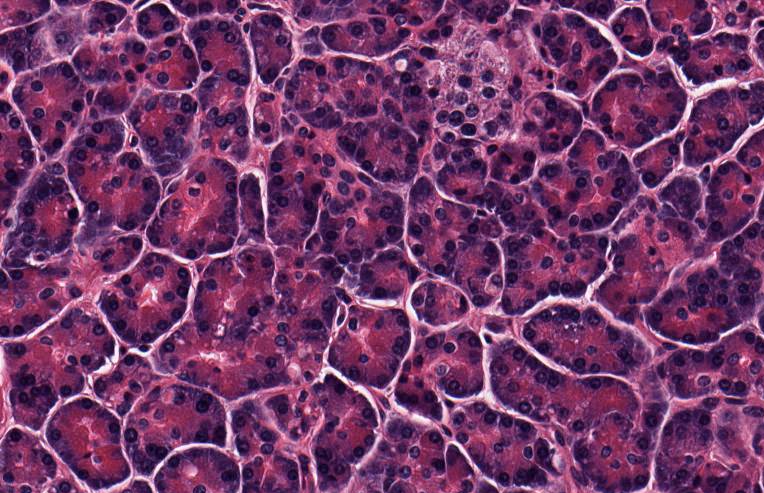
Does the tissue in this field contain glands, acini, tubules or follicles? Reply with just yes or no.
Yes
